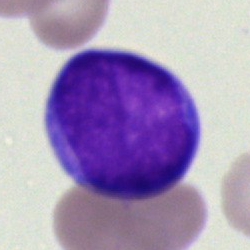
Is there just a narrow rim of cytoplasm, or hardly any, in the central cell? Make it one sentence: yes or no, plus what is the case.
Yes, the nucleus occupies most of the cell, leaving scant cytoplasm.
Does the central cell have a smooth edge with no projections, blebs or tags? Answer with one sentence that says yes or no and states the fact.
Yes, the outline of the cell is smooth.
